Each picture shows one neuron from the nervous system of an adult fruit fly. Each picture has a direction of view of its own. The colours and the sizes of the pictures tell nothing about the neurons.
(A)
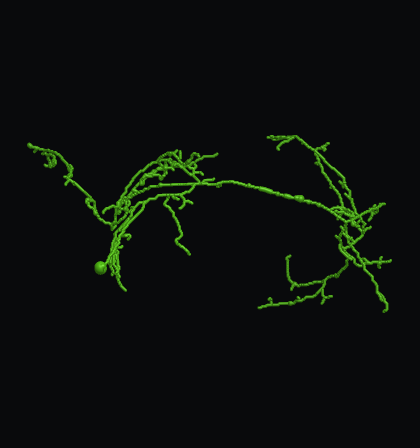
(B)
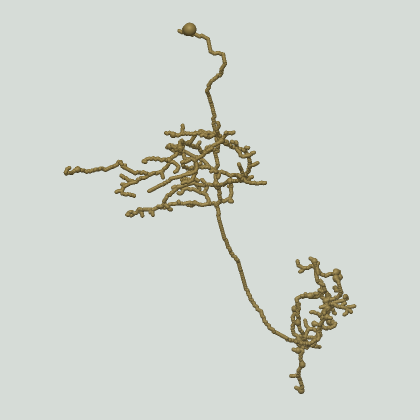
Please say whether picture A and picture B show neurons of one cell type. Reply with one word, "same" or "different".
different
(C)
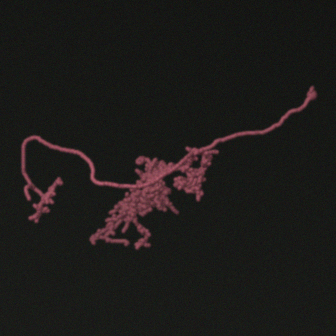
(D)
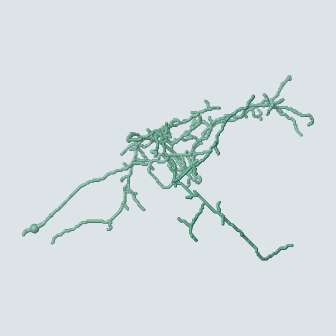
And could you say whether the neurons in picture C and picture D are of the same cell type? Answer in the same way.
different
